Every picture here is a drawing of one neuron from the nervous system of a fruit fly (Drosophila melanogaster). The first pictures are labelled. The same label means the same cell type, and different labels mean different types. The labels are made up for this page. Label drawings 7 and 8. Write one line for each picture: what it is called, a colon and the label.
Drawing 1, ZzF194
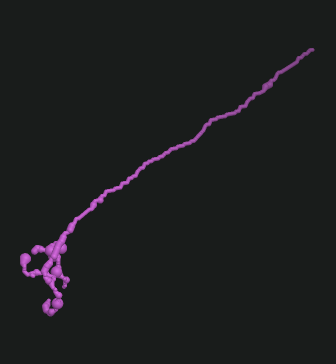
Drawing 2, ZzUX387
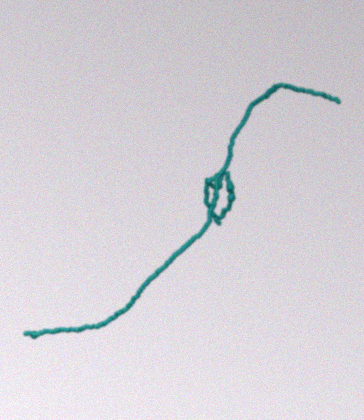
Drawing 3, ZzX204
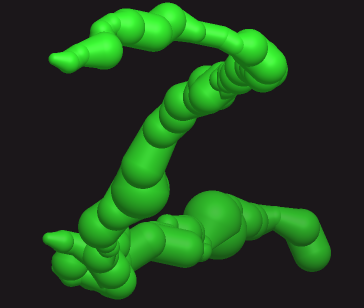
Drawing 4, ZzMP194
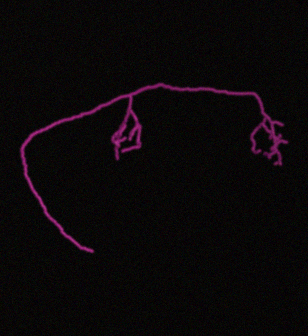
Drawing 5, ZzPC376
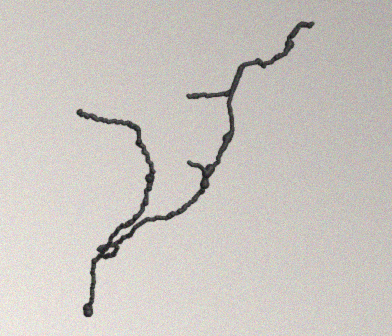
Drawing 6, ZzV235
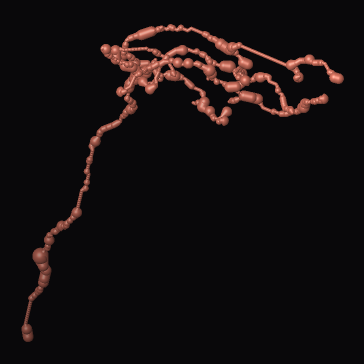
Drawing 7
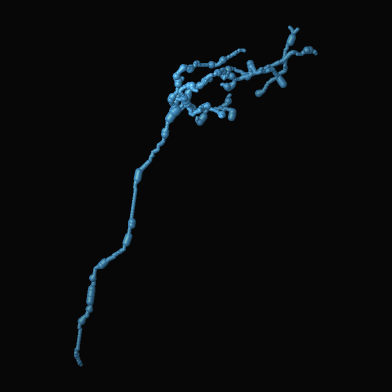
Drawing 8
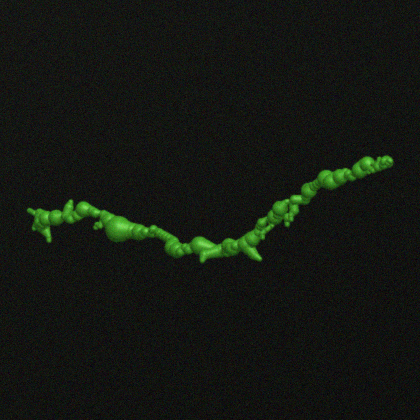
7: ZzV235
8: ZzX204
